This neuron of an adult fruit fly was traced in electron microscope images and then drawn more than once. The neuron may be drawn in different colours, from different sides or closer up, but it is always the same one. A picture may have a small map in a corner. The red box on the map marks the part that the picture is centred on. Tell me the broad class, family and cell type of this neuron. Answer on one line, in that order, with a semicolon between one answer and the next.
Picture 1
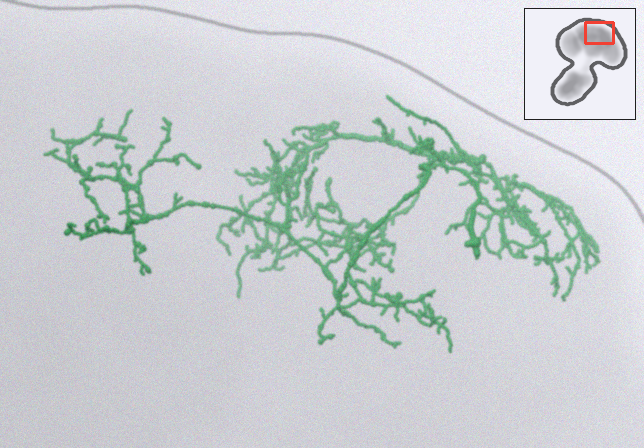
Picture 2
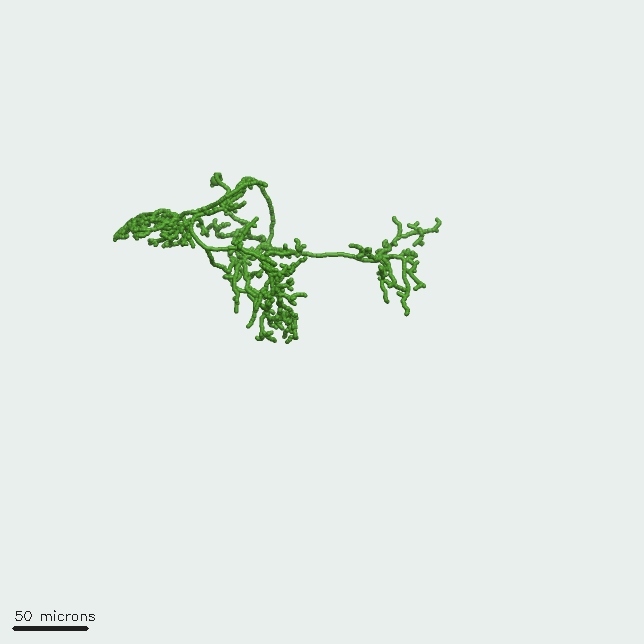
central-brain intrinsic neuron; hemilineage AOTUv1_medial; SMP151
